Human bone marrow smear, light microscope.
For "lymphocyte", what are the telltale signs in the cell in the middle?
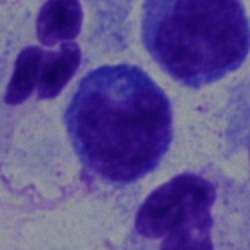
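What sits well with a lymphocyte here is the cytoplasm: it shows only as a thin, barely visible bluish rim around the nucleus.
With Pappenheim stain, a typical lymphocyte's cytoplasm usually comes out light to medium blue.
Otherwise, it's roughly round, with a slightly uneven, bumpy edge. There's a paler patch near the top of the nucleus, and no granules can be seen anywhere in the cell.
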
